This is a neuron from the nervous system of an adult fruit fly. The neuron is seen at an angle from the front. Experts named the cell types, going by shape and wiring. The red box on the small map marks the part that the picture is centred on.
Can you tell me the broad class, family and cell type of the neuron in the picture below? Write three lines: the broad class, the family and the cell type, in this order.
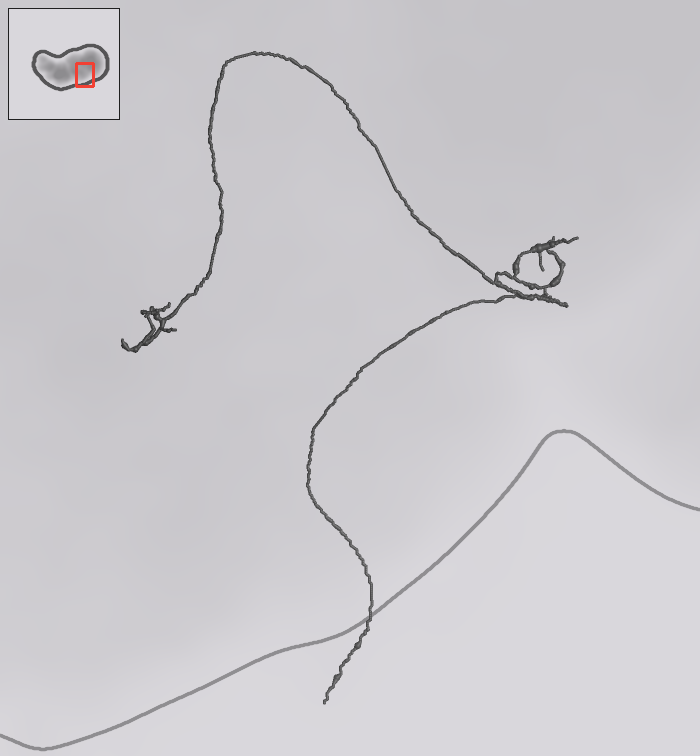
sensory neuron entering the brain
class olfactory
ORN_VA4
